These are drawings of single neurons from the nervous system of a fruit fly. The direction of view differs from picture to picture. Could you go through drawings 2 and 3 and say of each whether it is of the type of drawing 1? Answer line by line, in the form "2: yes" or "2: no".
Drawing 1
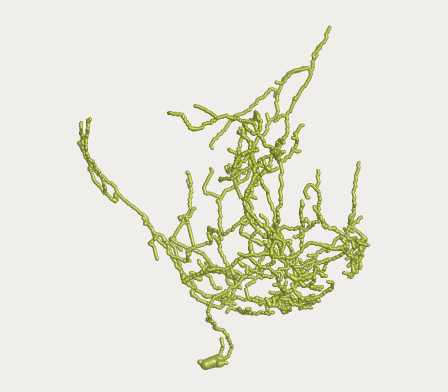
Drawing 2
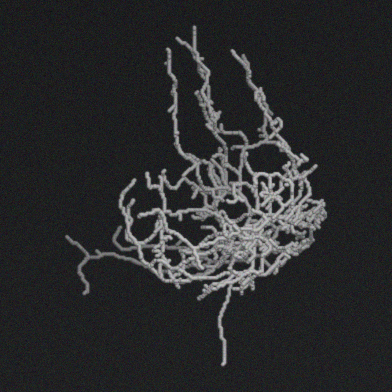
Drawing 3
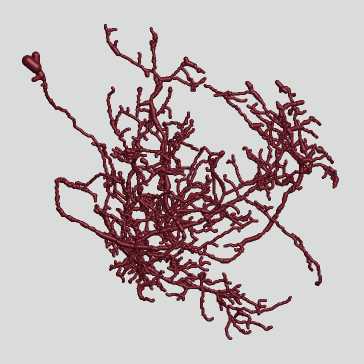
2: yes
3: no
